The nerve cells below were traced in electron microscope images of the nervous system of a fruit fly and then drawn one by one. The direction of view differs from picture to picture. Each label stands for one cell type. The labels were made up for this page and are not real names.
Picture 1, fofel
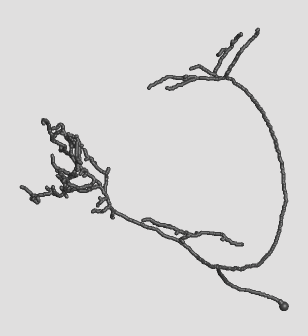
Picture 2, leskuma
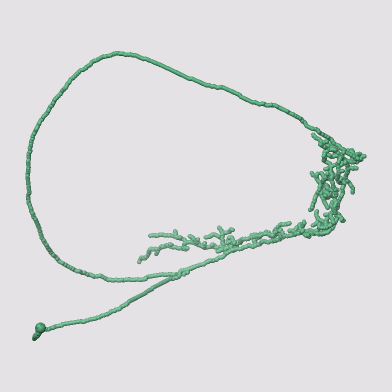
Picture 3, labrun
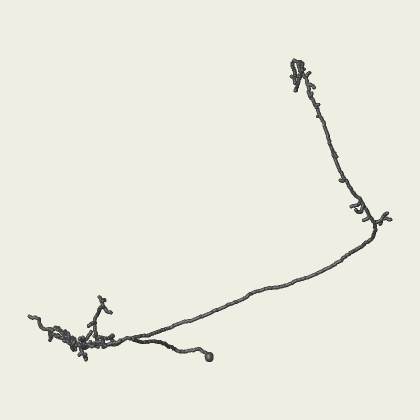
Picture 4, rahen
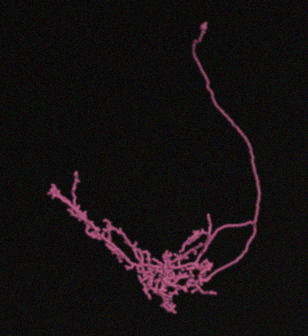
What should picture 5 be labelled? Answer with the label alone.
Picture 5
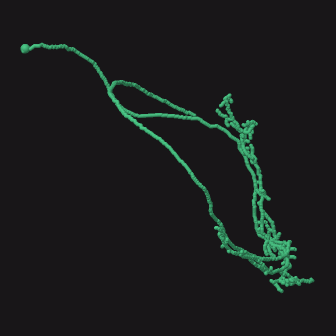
leskuma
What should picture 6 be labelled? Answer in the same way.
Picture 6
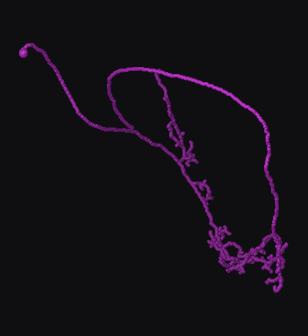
leskuma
